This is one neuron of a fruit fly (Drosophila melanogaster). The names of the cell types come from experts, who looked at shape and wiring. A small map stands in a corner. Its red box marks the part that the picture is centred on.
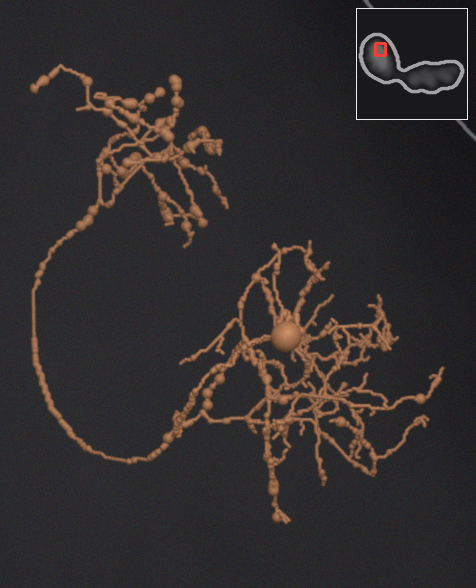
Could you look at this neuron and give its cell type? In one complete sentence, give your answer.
The cell type name for this neuron is LHAD1f1.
